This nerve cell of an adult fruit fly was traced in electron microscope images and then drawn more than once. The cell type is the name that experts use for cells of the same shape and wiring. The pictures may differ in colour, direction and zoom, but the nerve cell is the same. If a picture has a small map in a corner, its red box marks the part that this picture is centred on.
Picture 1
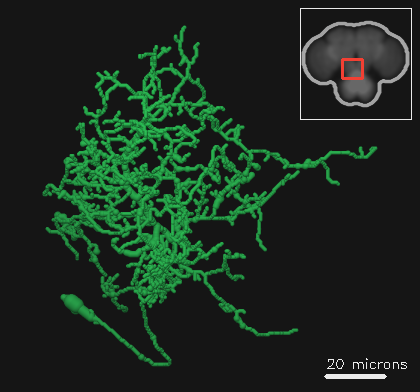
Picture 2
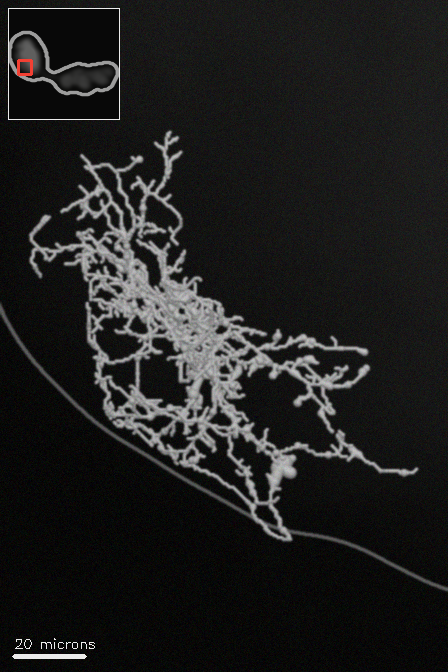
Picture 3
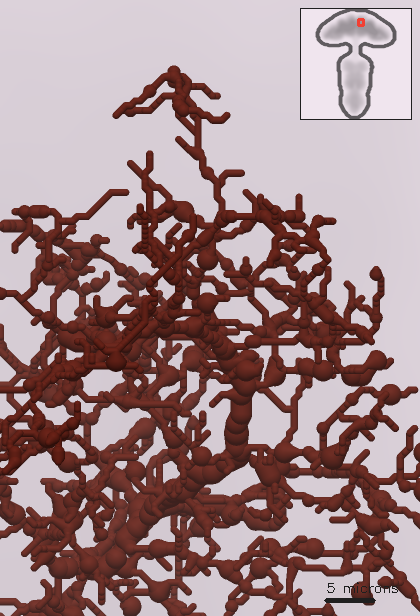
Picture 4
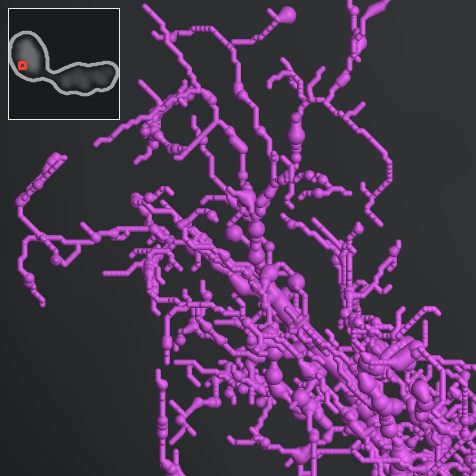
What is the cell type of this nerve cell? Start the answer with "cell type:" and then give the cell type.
cell type: GNG135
